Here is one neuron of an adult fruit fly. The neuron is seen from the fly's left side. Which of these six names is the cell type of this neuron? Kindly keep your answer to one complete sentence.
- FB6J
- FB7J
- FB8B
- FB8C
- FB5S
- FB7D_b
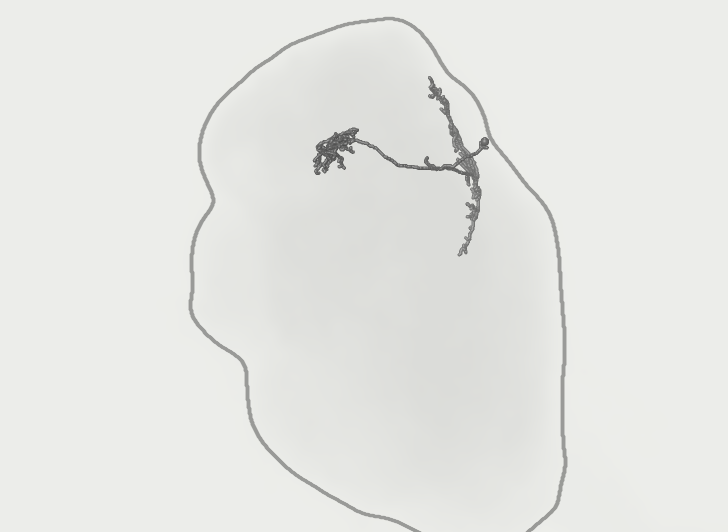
This neuron counts as a member of the cell type FB8B.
